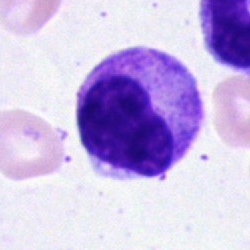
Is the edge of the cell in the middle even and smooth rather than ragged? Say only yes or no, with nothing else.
Yes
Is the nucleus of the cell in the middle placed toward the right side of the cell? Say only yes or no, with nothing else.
No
